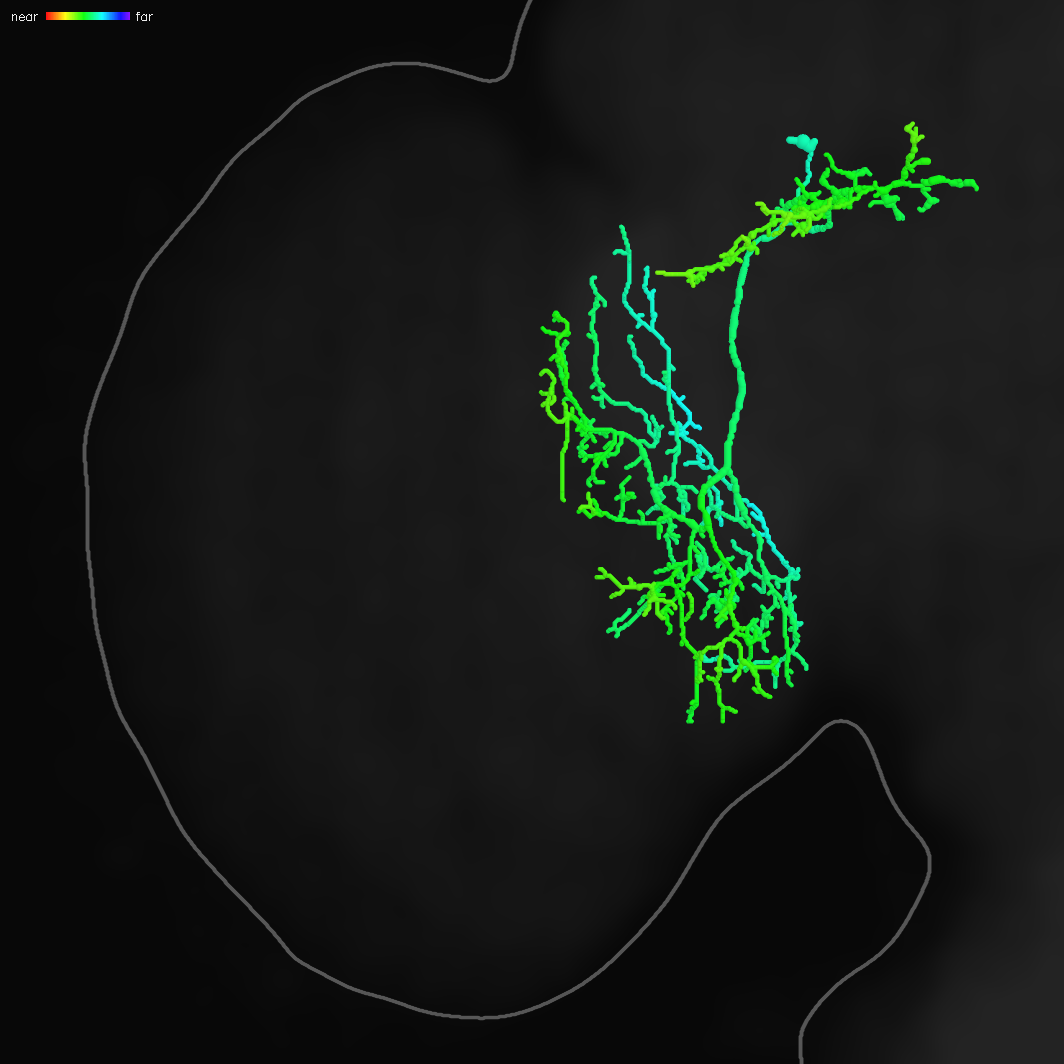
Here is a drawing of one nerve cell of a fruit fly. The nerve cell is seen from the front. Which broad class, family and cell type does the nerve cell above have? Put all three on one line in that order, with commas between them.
visual projection neuron, hemilineage SLPpl2, LoVP39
